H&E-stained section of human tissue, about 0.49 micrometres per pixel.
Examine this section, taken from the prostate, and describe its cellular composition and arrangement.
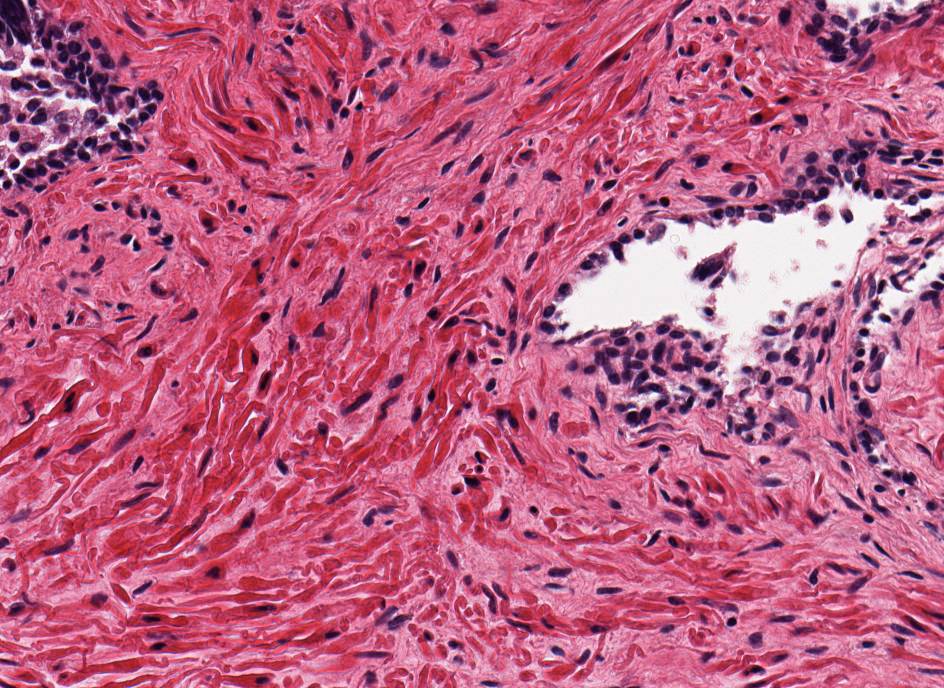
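Field largely occupied by densely packed spindle cells in interlacing bundles, running in varying directions. Spindle cells: abundant bright pink cytoplasm, elongated dark nuclei. Right-hand space lined by crowded small cells with dark oval nuclei and little cytoplasm. No fat cells in field.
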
